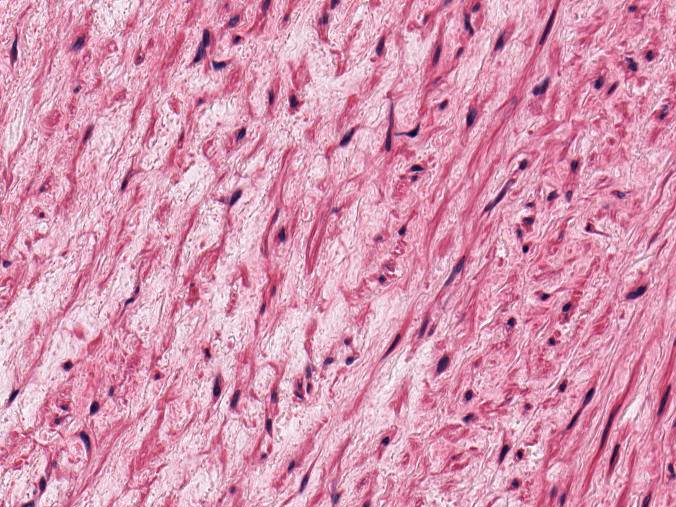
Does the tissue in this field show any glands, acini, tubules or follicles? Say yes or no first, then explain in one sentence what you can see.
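No. No epithelium or glands are present anywhere in the field.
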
